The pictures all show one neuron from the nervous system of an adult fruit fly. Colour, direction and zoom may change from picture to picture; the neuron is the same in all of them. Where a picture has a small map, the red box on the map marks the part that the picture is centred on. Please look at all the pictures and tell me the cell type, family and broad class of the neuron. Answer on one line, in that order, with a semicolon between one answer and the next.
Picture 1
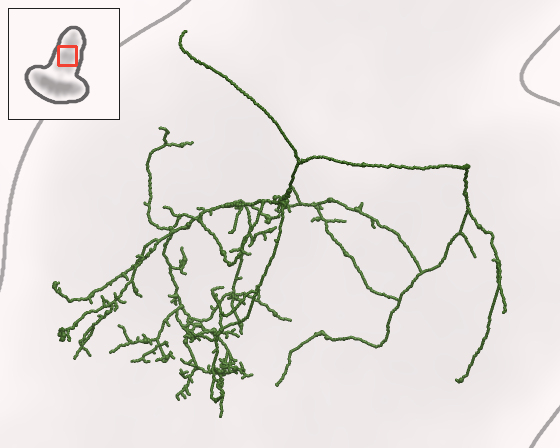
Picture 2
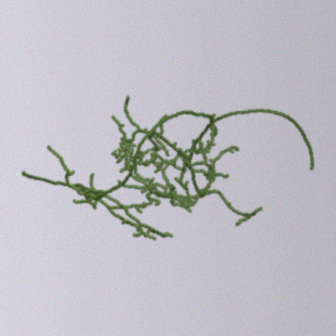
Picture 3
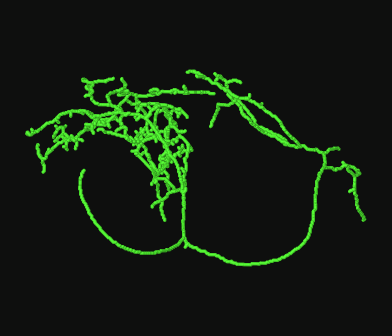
IN19B070; hemilineage 19B; nerve-cord intrinsic neuron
